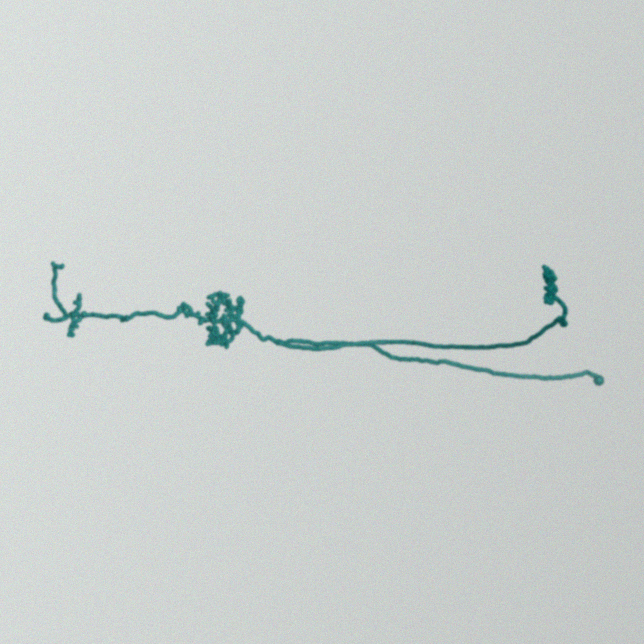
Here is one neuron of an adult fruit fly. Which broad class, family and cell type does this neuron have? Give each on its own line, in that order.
optic-lobe intrinsic neuron
T
T2a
